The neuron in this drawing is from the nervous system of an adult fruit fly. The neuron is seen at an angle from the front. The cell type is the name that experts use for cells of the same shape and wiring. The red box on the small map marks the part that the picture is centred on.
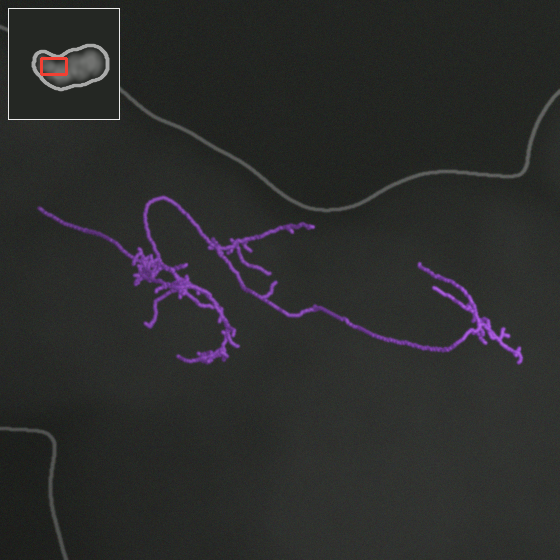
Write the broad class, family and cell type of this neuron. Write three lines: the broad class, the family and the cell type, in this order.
nerve-cord intrinsic neuron
hemilineage 06A
IN06A072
